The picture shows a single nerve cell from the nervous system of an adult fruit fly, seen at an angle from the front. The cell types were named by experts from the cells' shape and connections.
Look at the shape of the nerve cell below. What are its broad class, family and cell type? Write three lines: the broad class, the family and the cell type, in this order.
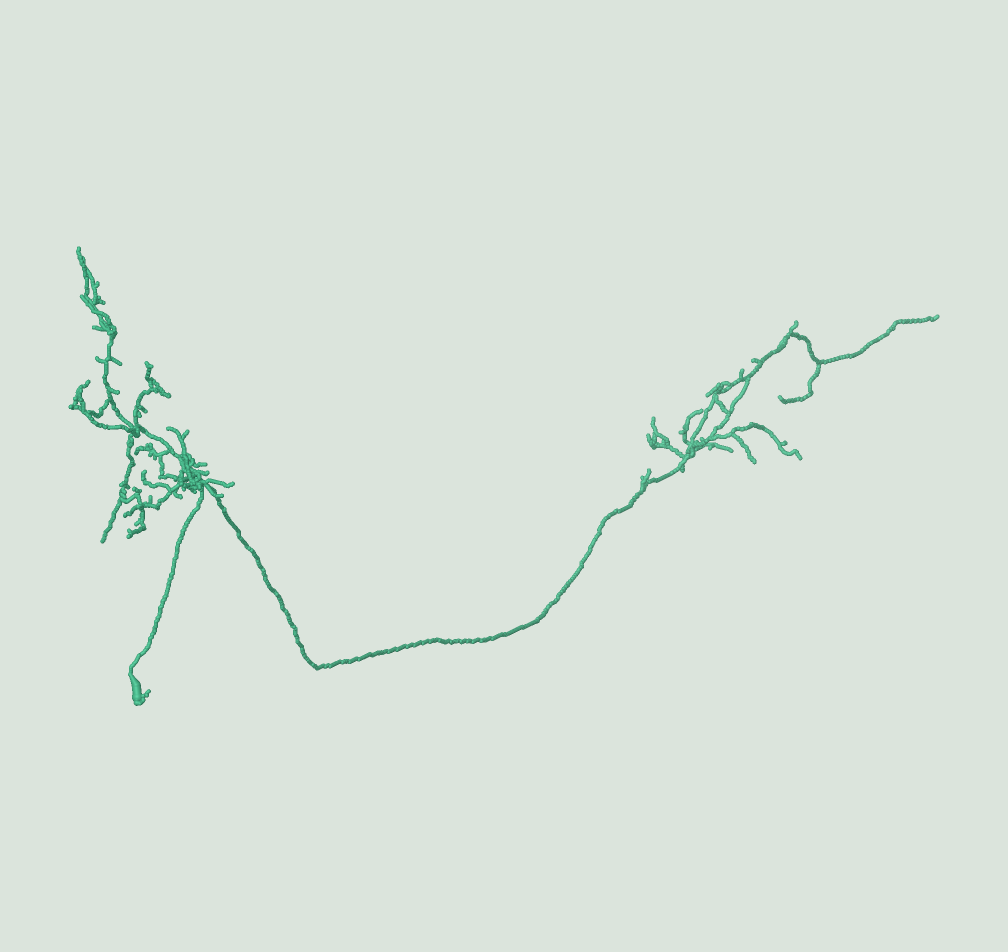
descending neuron
hemilineage LB12
DNg02_a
